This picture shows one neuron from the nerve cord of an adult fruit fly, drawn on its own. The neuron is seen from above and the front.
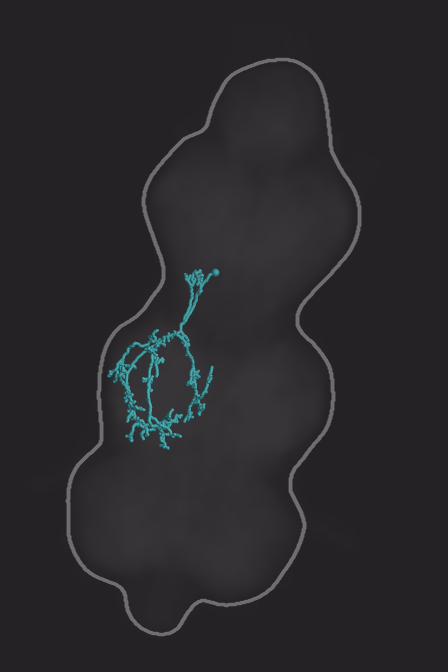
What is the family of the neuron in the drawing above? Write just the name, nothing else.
hemilineage 03A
